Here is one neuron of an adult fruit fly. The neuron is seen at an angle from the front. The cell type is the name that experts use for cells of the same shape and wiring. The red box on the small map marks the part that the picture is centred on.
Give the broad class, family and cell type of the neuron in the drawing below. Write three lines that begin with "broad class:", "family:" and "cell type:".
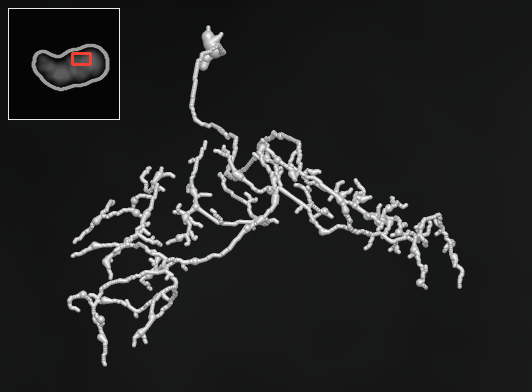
broad class: central-brain intrinsic neuron
family: hemilineage DM6_dorso_medial
cell type: FB7D_a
